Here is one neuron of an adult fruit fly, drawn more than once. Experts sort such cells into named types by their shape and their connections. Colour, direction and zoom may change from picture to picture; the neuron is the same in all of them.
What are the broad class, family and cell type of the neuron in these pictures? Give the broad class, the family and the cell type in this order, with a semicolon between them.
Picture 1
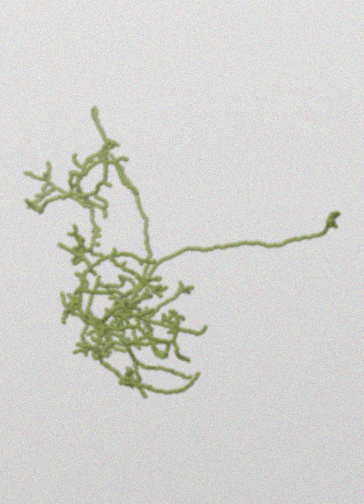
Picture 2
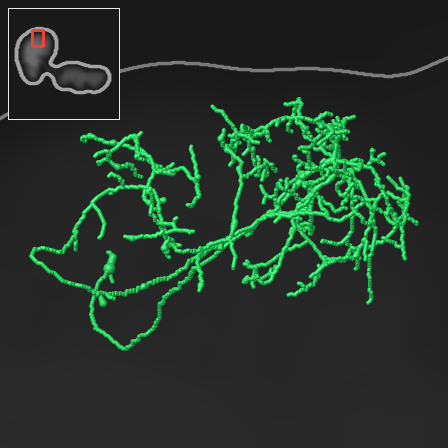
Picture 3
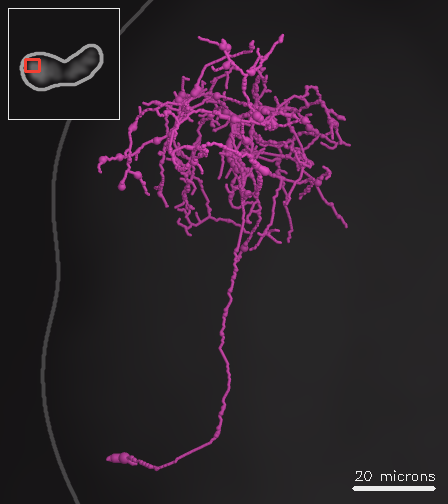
central-brain intrinsic neuron; hemilineage LHa1; LHAV6b3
